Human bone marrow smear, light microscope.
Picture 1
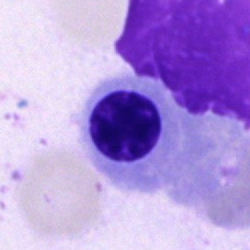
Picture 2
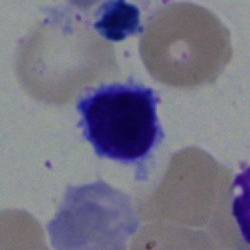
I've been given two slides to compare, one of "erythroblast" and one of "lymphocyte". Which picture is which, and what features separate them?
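Erythroblast: picture 1. Lymphocyte: picture 2. Chromatin: erythroblast dark purple and coarsely clumped, no distinct nucleolus; lymphocyte nucleus dense, deep purple throughout. Cytoplasm, amount: erythroblast nucleus toward the upper left, more cytoplasm on the lower right; lymphocyte only a thin rim around the nucleus. Cytoplasm, colour: pale grey-blue in the erythroblast, blue in the lymphocyte.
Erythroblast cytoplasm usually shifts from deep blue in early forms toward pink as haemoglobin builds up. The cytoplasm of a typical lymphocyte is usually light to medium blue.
Outline: lymphocyte roughly round, edge ragged and uneven. Shared: no visible granules in either cytoplasm. Erythroblast also free of vacuoles. Small purple platelets lie scattered near the lymphocyte.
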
